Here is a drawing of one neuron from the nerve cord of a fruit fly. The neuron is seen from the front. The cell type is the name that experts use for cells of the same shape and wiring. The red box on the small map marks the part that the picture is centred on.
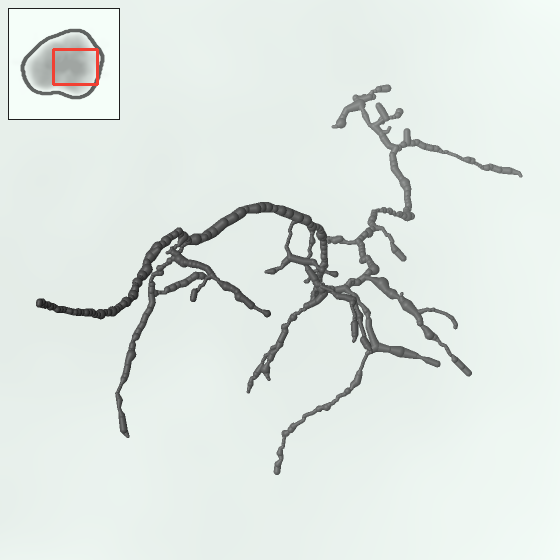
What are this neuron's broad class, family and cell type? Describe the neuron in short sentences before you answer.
The drawing shows no cell body. In this view it is wider than it is tall. This is a descending neuron. Its family is DNb. It is of cell type DNb06.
